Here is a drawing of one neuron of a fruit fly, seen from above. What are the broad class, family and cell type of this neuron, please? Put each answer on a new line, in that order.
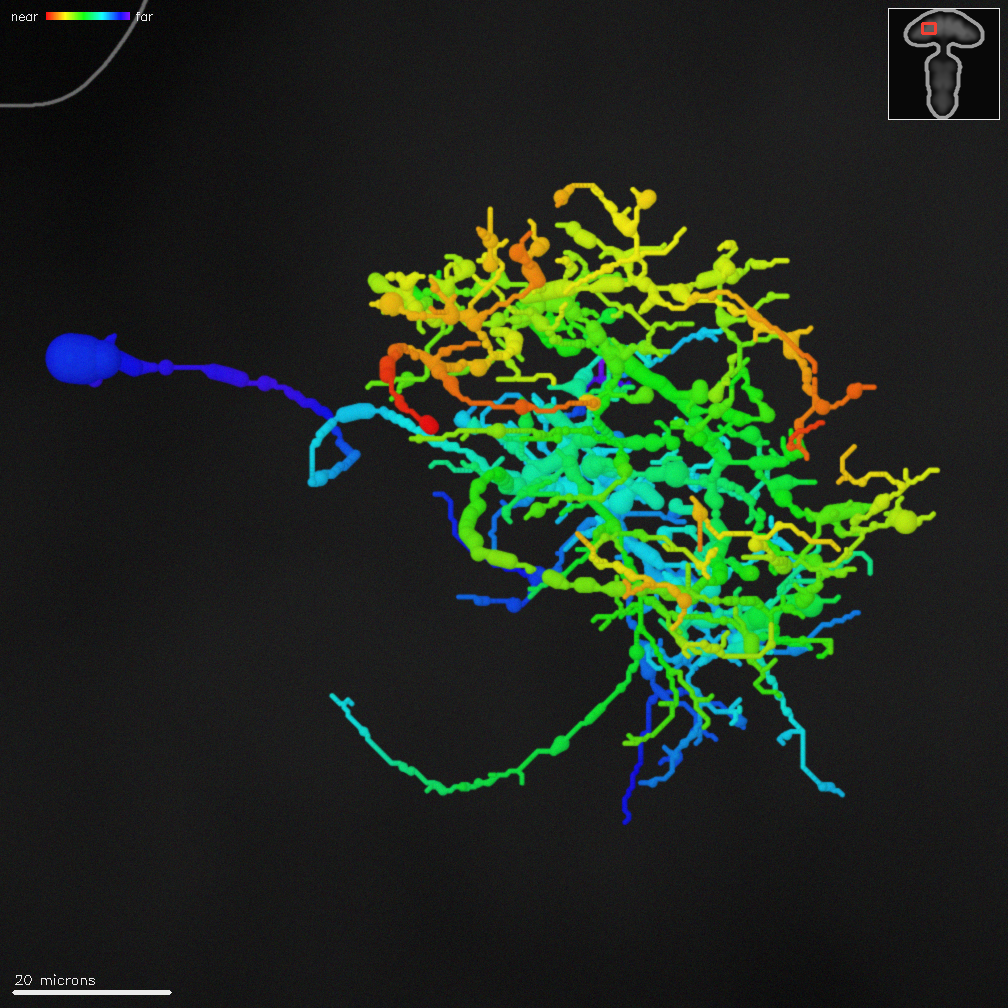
central-brain intrinsic neuron
LHAV
LHAV2p1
